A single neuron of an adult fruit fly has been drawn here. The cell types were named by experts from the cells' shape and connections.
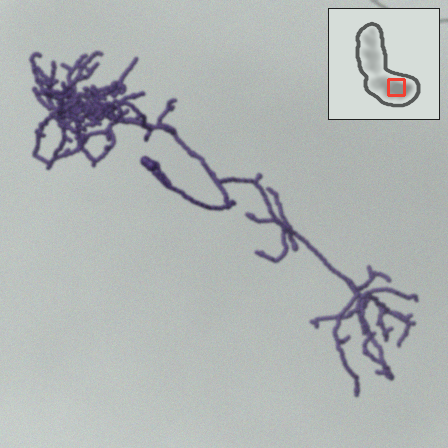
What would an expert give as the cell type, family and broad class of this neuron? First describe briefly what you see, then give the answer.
Dozens of branch ends can be seen. In this view it is about as wide as it is tall. Its cell type is LH008m. The family is hemilineage SLPad1_anterior. Its broad class is central-brain intrinsic neuron.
